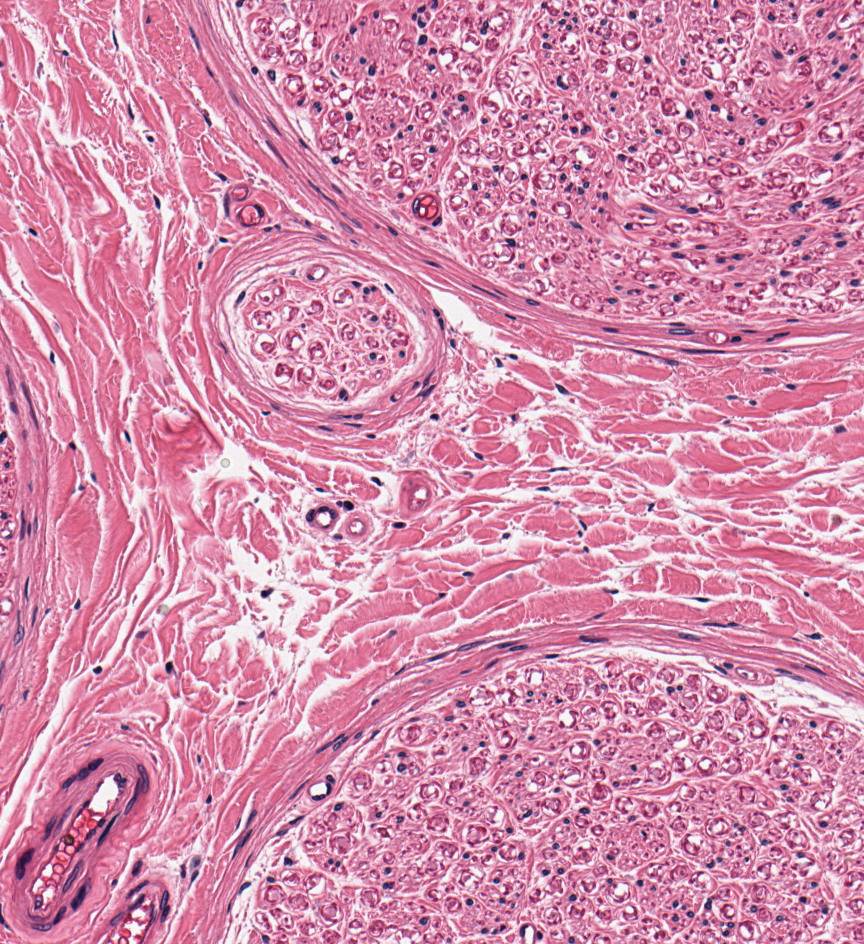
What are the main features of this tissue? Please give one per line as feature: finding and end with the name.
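Fascicles: two large at top right and bottom right, one small at upper centre-left
Fibres: many small round profiles, pink central axon in a pale clear ring
Nuclei: small, dark, sparse among the fibres within fascicles
Vessel: small, thick-walled, bottom left, red blood cells in lumen
Name: tibial nerve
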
